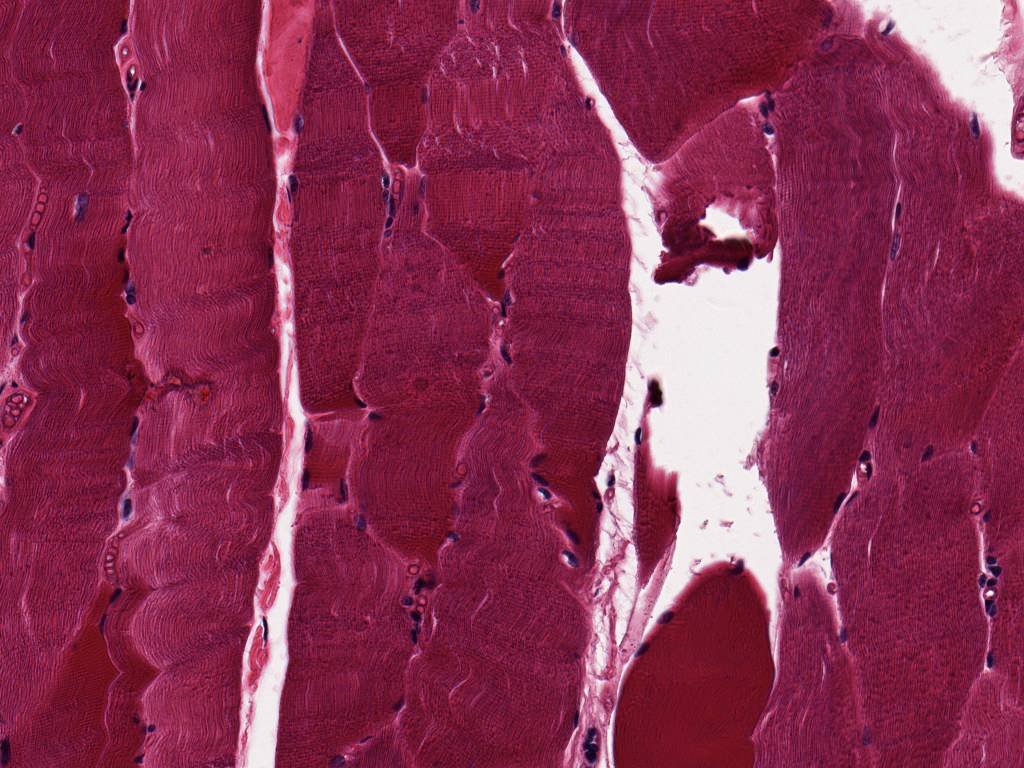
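Skeletal muscle, human, haematoxylin and eosin. Long fibres side by side, running roughly vertically, top to bottom. Fine cross-striations across fibre width. Nuclei dark, flattened, at fibre edges. Cytoplasm deep pink-red throughout.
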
